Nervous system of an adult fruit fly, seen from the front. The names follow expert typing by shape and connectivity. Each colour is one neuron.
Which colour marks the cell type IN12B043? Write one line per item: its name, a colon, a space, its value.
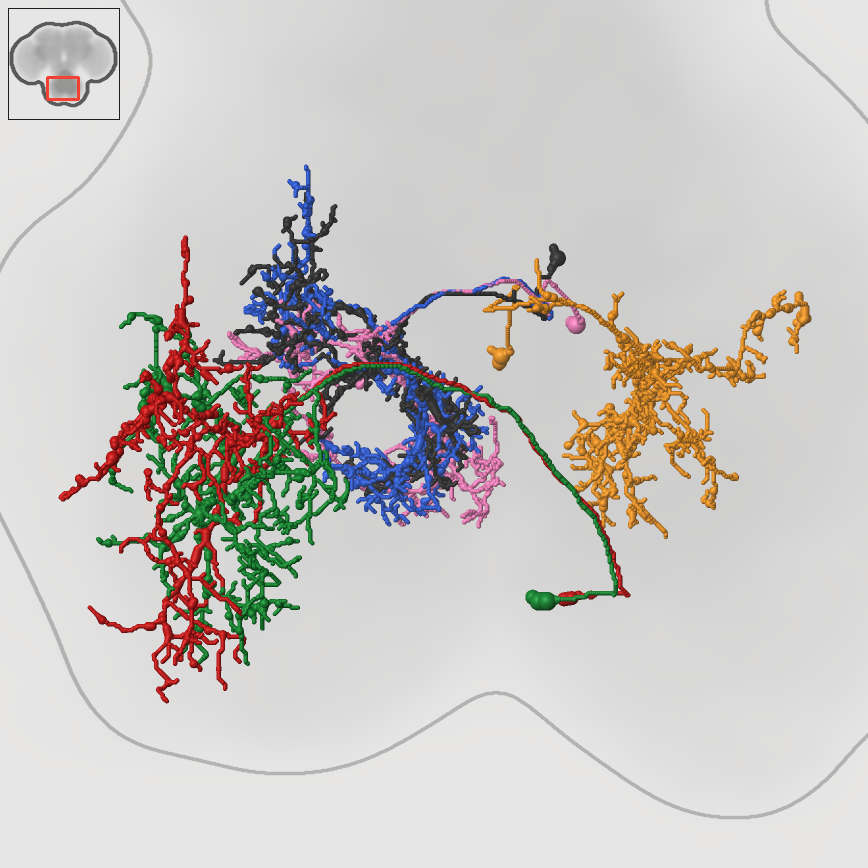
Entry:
colour: blue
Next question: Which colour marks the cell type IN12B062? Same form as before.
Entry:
colour: pink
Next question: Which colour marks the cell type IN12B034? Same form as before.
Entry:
colour: green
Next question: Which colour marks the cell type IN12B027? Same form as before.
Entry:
colour: orange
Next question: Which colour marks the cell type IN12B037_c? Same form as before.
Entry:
colour: black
